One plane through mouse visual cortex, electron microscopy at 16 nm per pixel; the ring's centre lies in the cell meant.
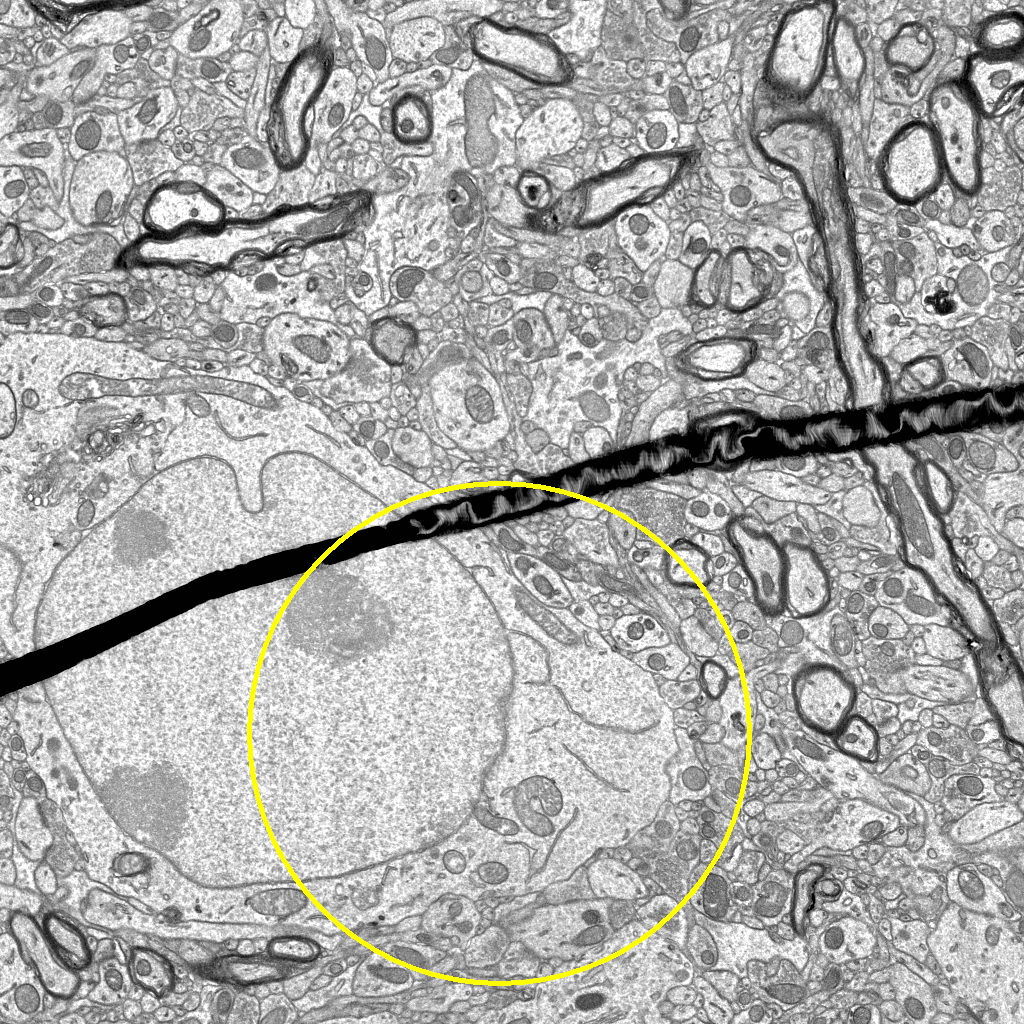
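Oligodendrocyte in mouse visual cortex. The nuclear envelope, mostly smooth, dips inward in one notch along its upper edge; several rounded, darker, granular patches lie scattered in the nucleoplasm. Pale cytoplasm beside the nucleus holds few organelles; a small group of mitochondria lies at its lower right.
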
